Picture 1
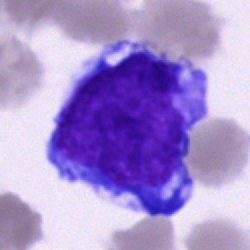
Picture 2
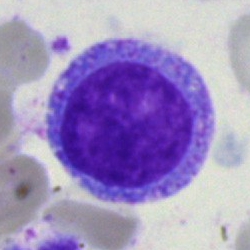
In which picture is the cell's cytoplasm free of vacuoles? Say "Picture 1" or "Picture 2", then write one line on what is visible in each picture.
Picture 2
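Picture 1: A few small clear spots lie in the cytoplasm at the top and lower right edges of the cell.
Picture 2: No vacuoles are seen in the cytoplasm.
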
